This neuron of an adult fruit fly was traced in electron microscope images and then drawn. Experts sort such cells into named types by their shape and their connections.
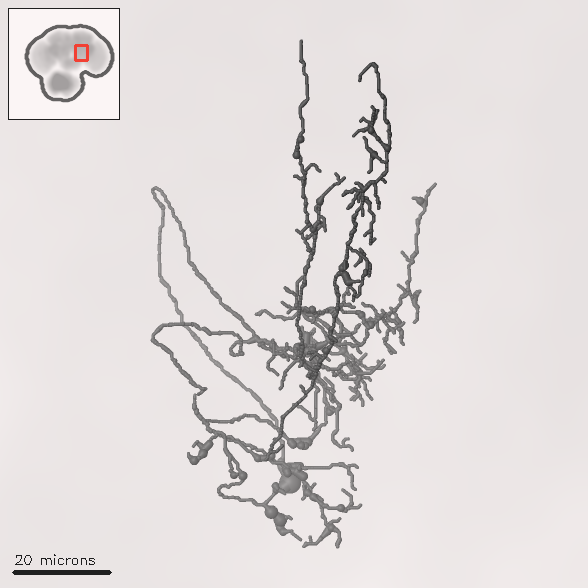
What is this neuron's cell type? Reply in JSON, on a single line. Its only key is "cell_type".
{"cell_type": "WED132"}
